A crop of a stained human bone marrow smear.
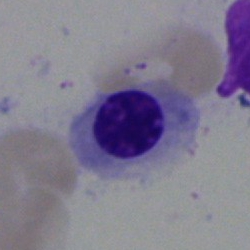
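Erythroblast, the central cell of a stained human bone marrow smear. Chromatin dark purple and coarsely clumped, with paler patches between the clumps. Cytoplasm pale greyish-blue, its rim wider right of the nucleus than left. Outer edge irregular and somewhat ragged rather than a smooth circle.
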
